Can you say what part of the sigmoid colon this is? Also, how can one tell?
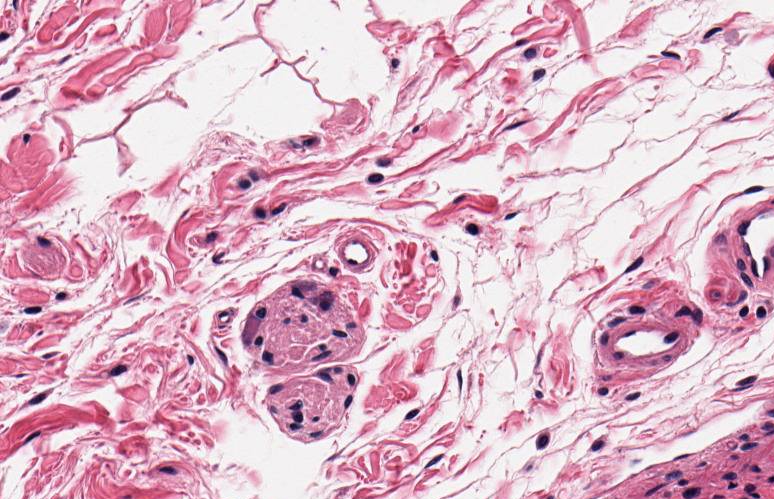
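Loose connective tissue makes up most of this field, its wavy pink collagen fibres separated by wide clear spaces. Nuclei in it are sparse, small, dark and spindle-shaped.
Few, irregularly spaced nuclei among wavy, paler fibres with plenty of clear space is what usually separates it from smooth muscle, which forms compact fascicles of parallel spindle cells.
Right of centre is a small thick-walled muscular vessel with a narrow slit-like lumen; a tiny vessel with a round open lumen sits just above and right of the upper nerve fascicle.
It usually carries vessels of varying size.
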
